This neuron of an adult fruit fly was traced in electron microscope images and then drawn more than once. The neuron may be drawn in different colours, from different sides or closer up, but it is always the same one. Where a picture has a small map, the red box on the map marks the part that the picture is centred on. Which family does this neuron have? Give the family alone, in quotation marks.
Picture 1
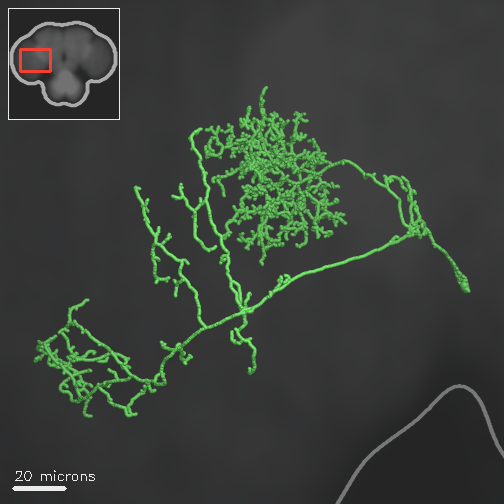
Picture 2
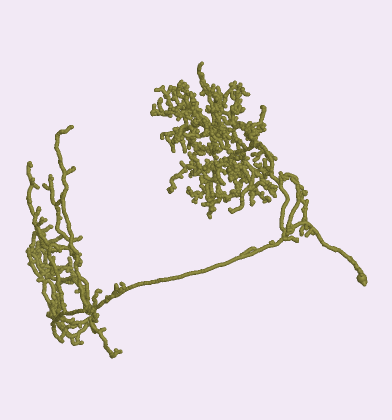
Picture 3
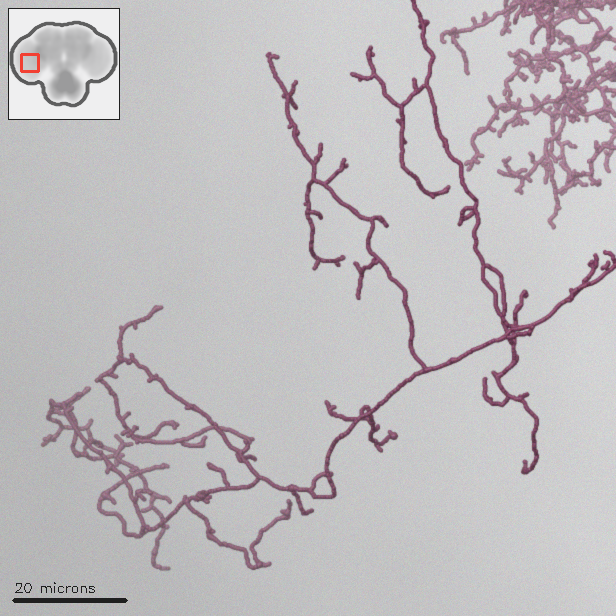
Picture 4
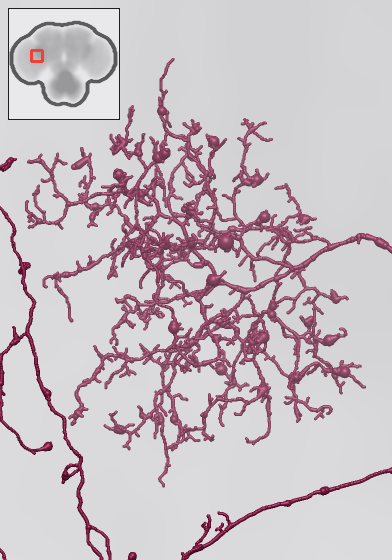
"MeLo"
